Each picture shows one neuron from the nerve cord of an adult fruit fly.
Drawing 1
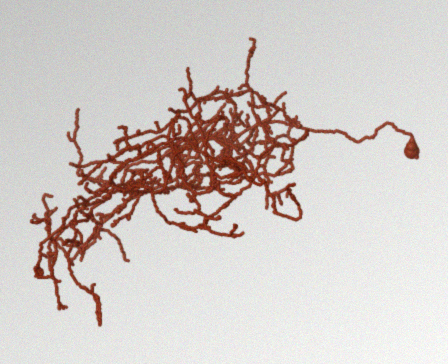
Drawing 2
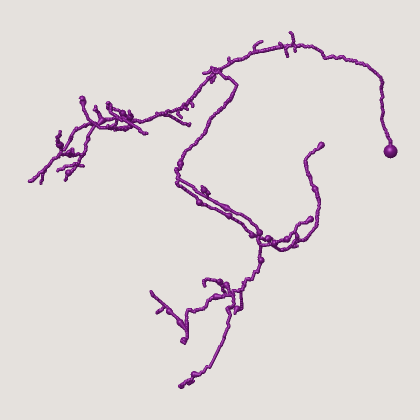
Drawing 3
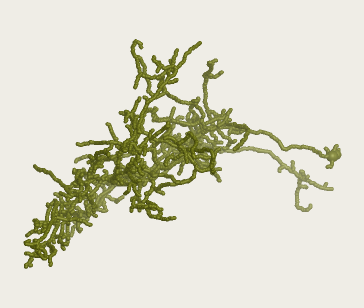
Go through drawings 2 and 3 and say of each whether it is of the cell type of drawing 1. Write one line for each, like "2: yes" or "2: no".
2: no
3: yes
